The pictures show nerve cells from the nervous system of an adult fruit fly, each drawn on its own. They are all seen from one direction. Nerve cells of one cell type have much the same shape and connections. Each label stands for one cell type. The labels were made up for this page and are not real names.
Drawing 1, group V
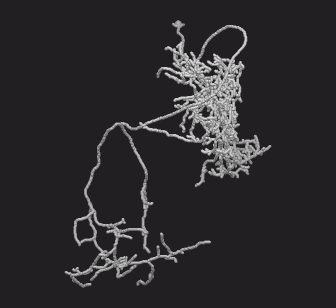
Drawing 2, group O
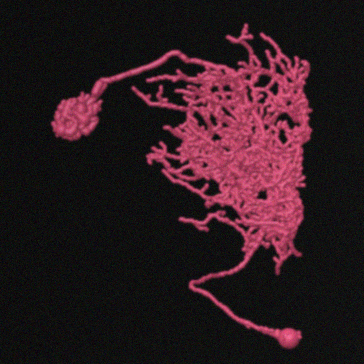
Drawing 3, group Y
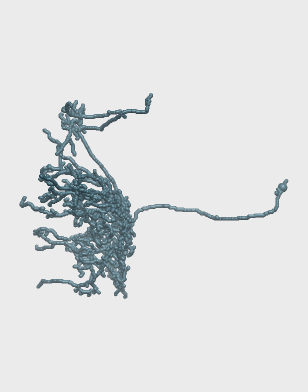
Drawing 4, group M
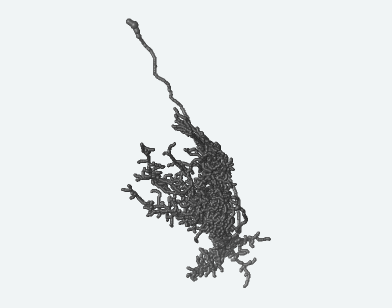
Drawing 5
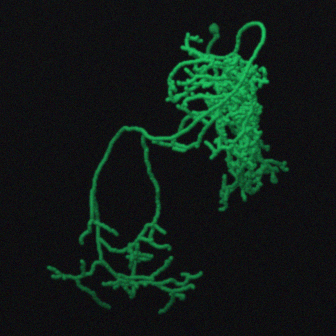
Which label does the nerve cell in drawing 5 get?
group V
